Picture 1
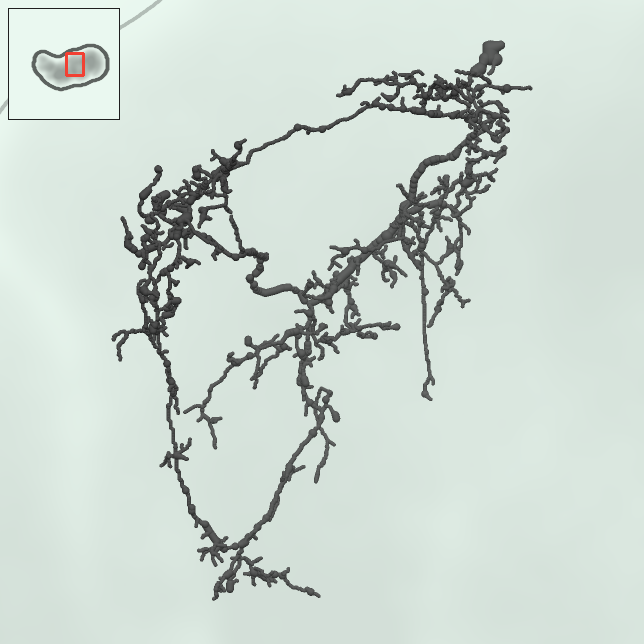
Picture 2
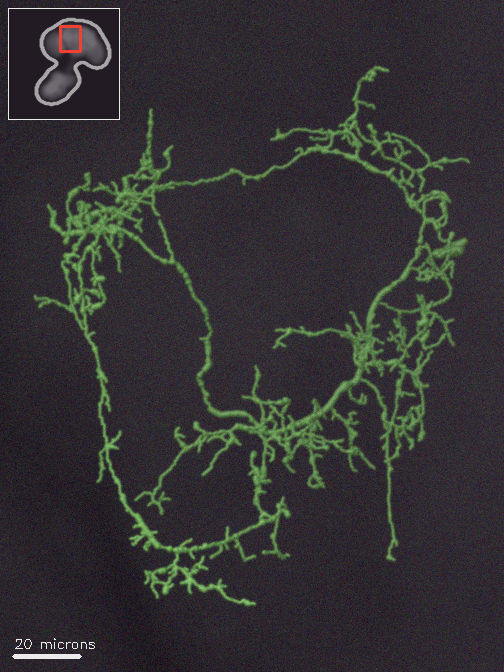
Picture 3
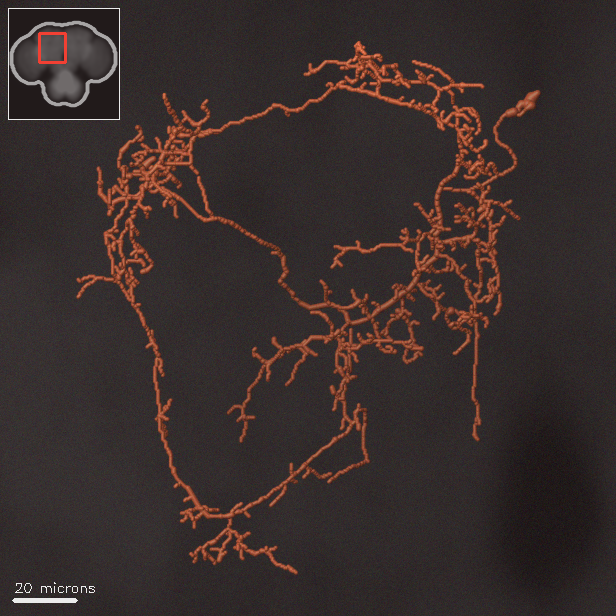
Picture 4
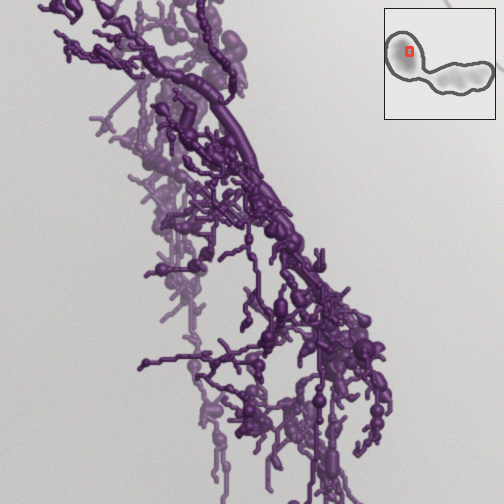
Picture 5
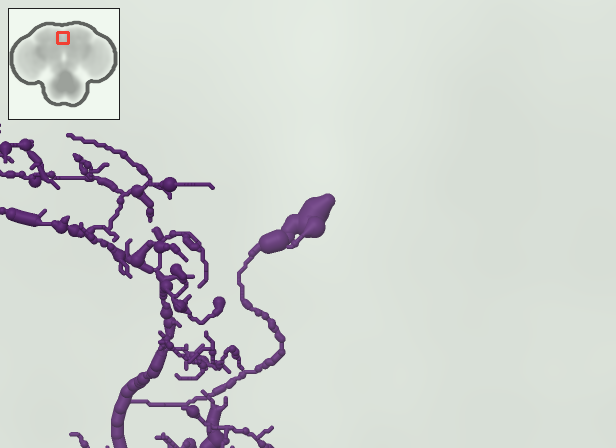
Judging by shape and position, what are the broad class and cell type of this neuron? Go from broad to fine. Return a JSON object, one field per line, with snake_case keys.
{
 "broad_class": "central-brain intrinsic neuron",
 "cell_type": "PS157"
}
